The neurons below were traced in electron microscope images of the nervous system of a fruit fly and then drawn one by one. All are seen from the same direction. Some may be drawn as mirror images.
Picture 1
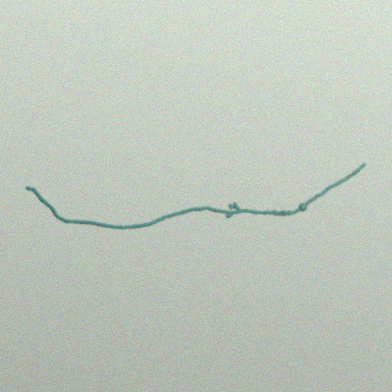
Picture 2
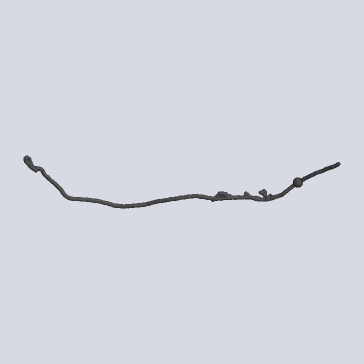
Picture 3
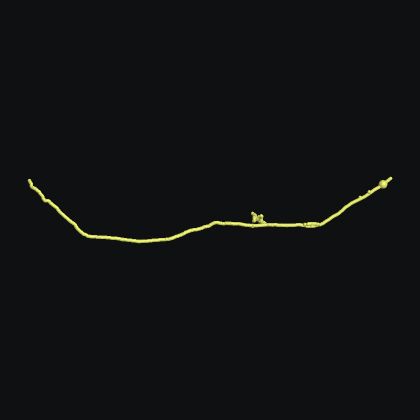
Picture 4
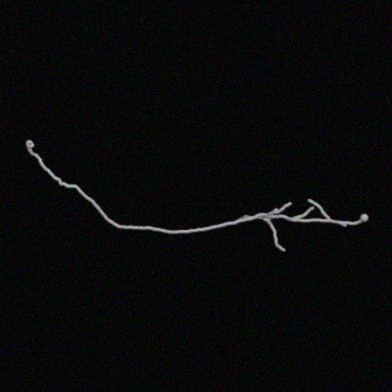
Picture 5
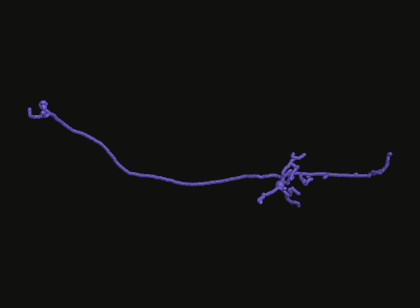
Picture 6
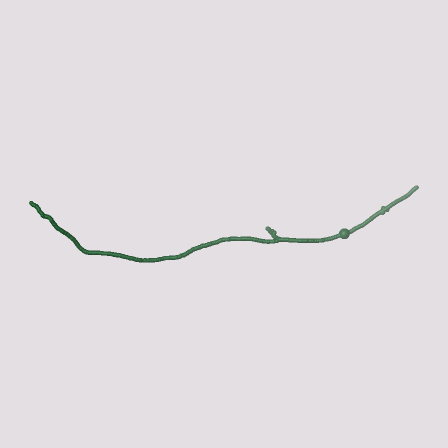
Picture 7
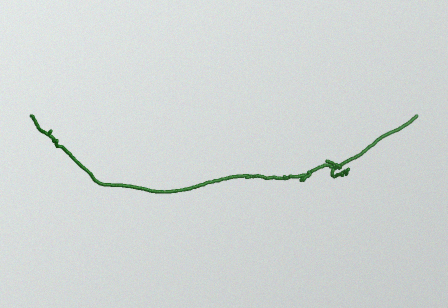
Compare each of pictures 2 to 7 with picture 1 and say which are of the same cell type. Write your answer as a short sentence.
Picture 3 is of the same cell type.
